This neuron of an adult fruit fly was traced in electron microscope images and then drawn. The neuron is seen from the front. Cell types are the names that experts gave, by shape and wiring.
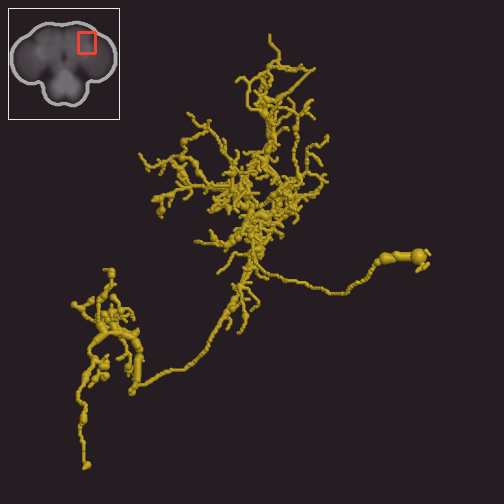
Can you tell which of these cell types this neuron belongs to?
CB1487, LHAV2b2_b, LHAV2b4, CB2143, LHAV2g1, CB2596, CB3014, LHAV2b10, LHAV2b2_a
LHAV2b2_a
